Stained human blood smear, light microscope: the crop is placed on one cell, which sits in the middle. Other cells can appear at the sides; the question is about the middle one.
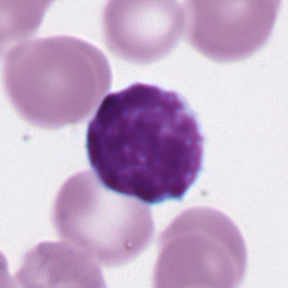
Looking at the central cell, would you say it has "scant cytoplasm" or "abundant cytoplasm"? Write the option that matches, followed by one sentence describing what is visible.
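Scant cytoplasm. The cytoplasm is only a very thin pale blue rim, best seen along the right and lower edge.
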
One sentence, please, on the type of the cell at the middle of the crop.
The cell at the centre of the field is a typical lymphocyte.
